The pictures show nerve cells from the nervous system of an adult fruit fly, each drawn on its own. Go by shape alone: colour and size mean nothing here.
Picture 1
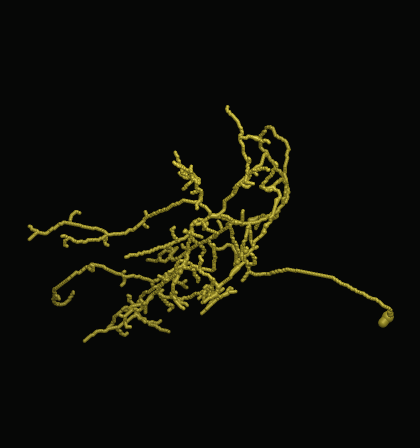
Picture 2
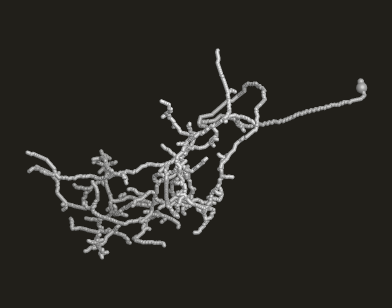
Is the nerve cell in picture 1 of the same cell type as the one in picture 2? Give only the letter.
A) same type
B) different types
A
